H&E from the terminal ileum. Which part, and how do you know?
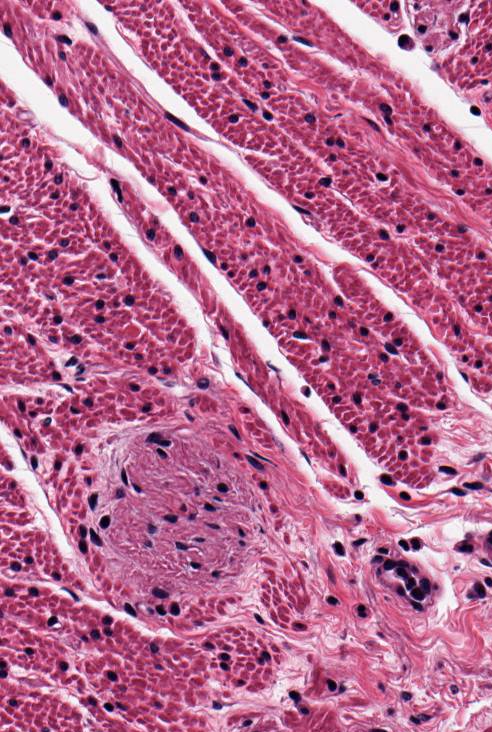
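What you're looking at here is smooth muscle. See how the field is built of parallel muscle bundles running diagonally from upper left to lower right.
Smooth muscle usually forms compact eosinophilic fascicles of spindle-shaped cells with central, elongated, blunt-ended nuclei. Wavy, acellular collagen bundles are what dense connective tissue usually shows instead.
In the upper half, empty white clefts split the bundles apart along their length. Towards the lower right, loose, wavy, pale pink connective tissue lies between the bundles. At the lower left sits a rounded, paler pink structure of wavy fibres with elongated, wavy nuclei.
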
